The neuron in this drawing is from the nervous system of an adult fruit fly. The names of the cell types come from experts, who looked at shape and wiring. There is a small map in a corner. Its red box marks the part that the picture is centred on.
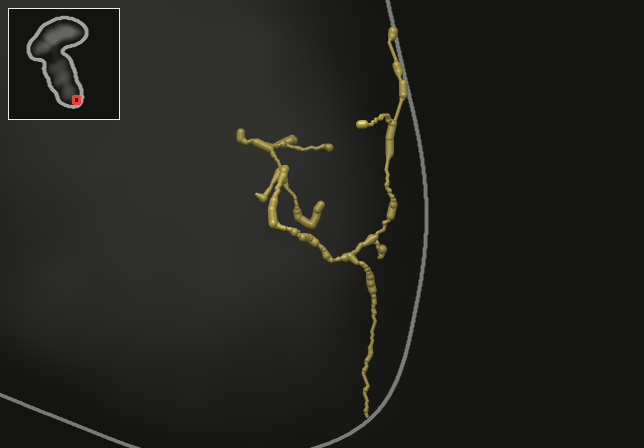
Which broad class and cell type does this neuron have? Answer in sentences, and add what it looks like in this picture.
Its broad class is sensory neuron entering the nerve cord. The cell type is SNxx08. It is in the nerve cord and does not reach the brain. The drawing shows no cell body. It has a dozen or fewer branch ends.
